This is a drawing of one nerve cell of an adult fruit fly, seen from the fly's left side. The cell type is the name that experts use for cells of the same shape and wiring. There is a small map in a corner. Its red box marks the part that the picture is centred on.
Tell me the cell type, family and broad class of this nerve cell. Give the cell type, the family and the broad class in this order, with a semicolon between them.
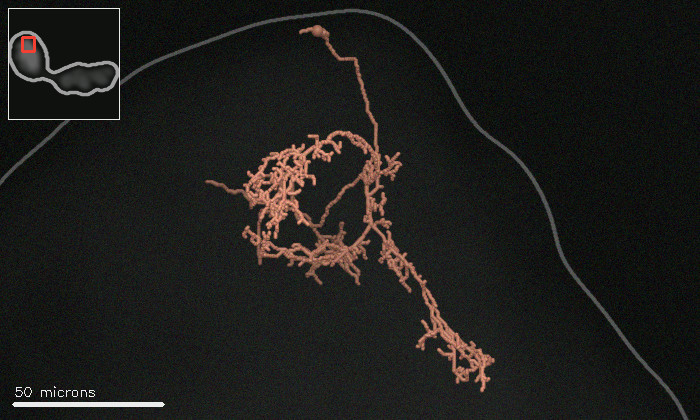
SMP341; hemilineage SMPpd1; central-brain intrinsic neuron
